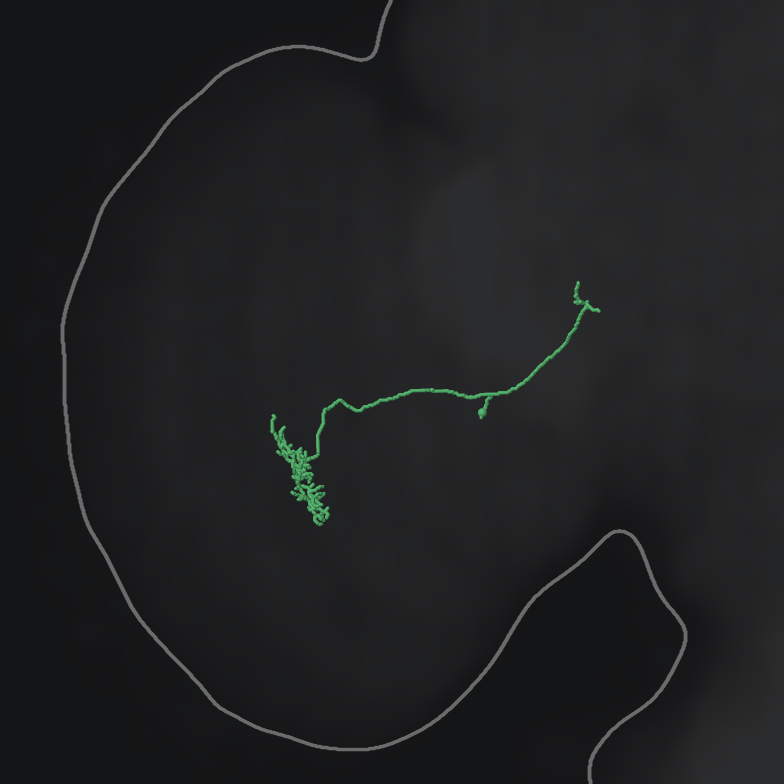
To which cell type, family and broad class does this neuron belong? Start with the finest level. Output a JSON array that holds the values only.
["LPC2", "LPC", "visual projection neuron"]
